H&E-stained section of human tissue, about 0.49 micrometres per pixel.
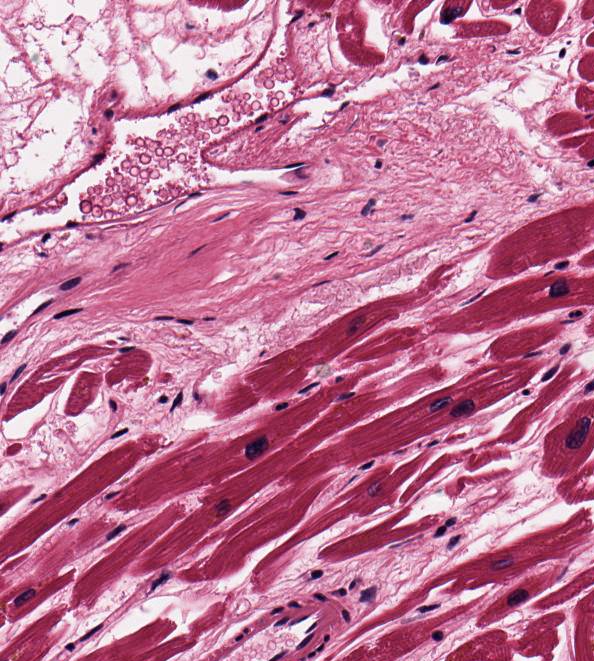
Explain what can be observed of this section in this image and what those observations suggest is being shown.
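The muscle fibres have centrally placed nuclei and cytoplasm stained a deep, dense pink-red. Near the top, left of centre, a thin-walled space contains a cluster of red blood cells. The upper left corner shows loose, pale, open tissue with thin wispy strands. The section is of the left ventricle of the heart.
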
